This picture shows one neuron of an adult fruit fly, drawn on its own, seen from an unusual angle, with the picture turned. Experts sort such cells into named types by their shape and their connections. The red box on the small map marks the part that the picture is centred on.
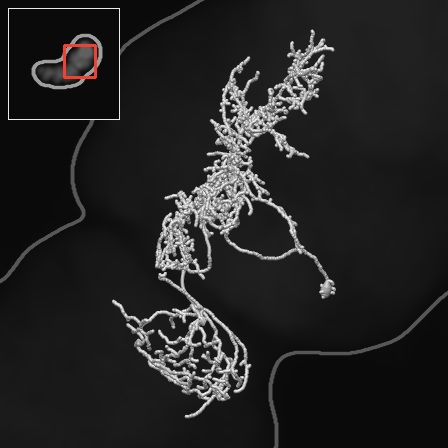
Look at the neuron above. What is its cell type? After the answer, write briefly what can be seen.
It is of cell type LoVC6. It is a visual centrifugal neuron. The picture shows dozens of branch ends. In this view it is taller than it is wide.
